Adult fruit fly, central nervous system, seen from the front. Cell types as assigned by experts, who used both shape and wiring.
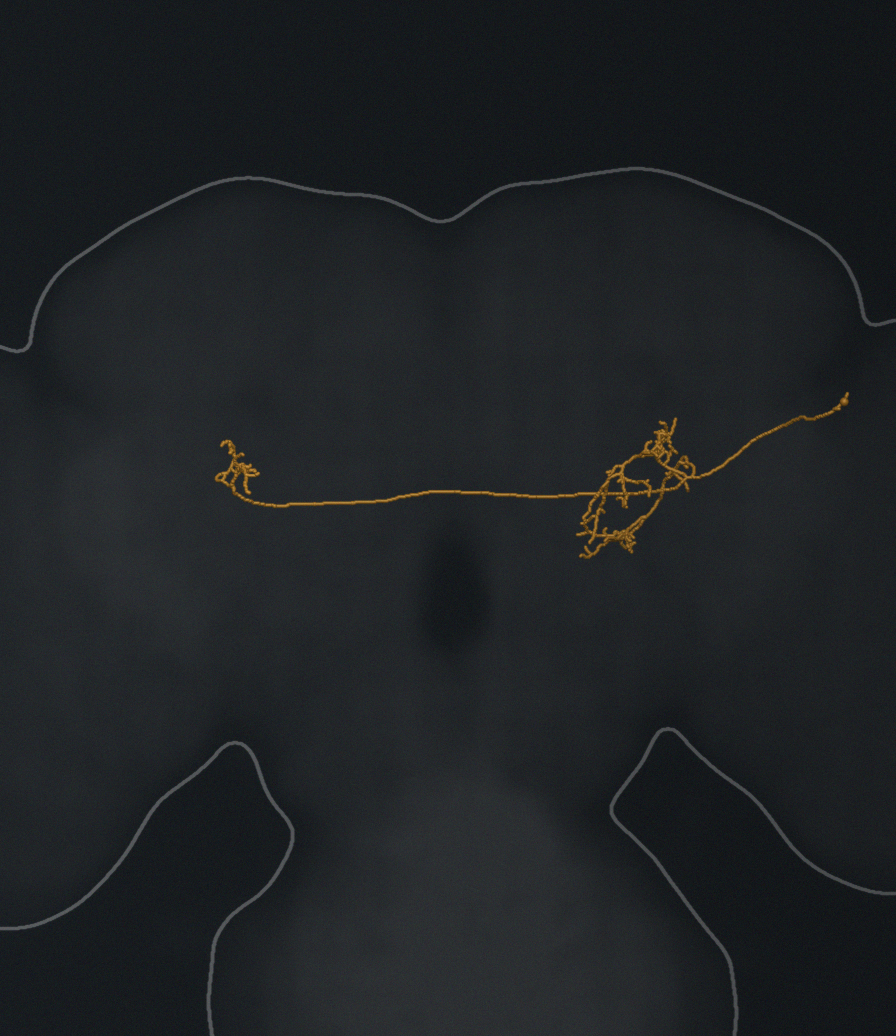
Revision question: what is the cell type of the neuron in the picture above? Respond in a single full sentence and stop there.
Among cell types, the one for this neuron is CB3014.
